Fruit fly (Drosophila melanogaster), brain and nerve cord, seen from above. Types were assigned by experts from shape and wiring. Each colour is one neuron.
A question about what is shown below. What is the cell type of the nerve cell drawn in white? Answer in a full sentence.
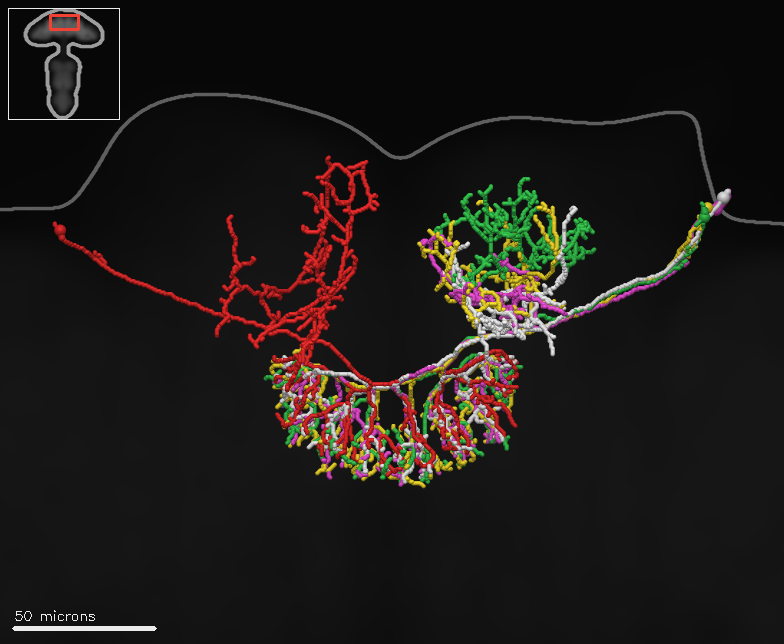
The cell type is FB4Q_b.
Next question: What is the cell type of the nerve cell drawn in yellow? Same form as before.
The cell type is FB4Q_a.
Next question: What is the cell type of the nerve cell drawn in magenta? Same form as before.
The cell type is FB4Q_c.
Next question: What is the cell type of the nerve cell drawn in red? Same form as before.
The cell type is FB5X.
